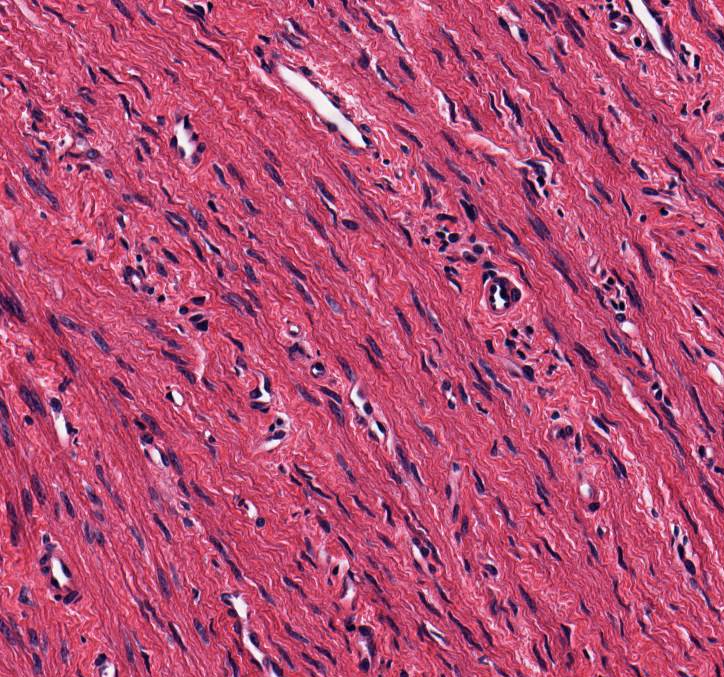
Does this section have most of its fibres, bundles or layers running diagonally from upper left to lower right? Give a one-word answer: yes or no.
Yes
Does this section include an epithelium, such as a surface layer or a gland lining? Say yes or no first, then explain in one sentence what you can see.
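No. No epithelium or glands are present anywhere in the field.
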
